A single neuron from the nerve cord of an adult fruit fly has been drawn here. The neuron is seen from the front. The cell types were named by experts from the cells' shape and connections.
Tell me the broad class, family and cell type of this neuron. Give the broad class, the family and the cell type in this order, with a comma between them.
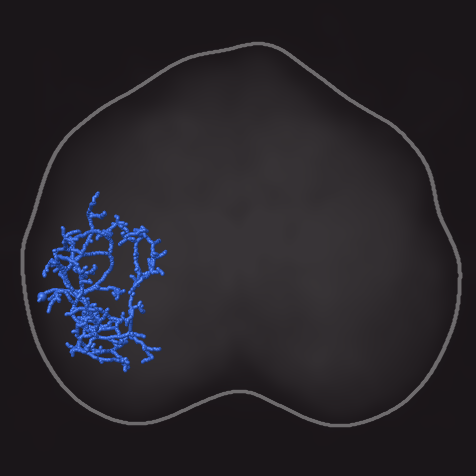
nerve-cord intrinsic neuron, hemilineage 03A, IN03A061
